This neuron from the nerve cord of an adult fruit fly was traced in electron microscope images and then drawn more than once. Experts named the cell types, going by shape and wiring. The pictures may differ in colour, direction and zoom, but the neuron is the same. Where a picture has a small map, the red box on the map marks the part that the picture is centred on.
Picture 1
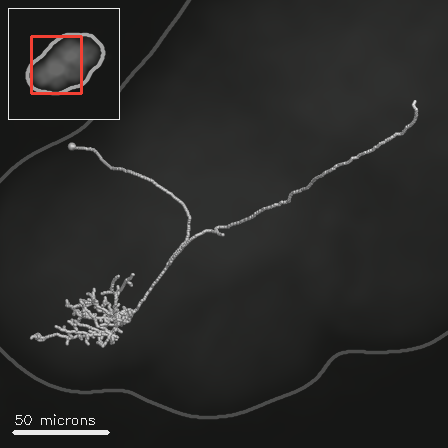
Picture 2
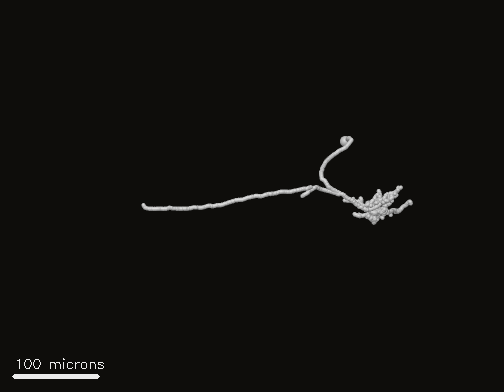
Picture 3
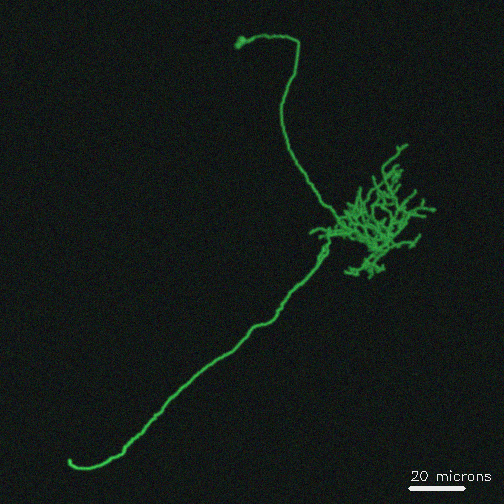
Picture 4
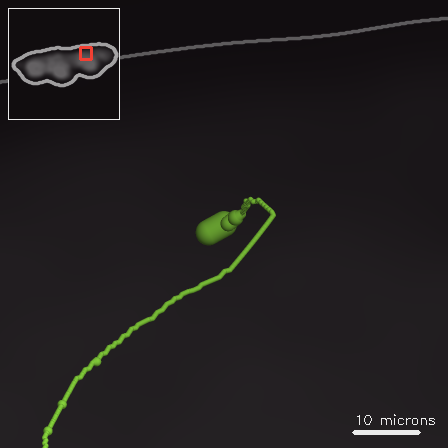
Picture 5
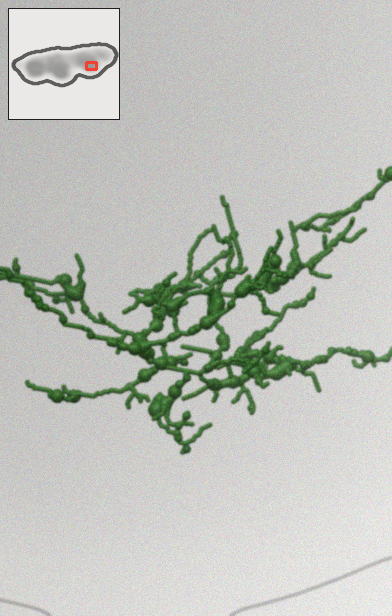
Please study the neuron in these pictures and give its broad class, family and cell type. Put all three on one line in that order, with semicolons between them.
nerve-cord intrinsic neuron; hemilineage 23B; IN23B087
